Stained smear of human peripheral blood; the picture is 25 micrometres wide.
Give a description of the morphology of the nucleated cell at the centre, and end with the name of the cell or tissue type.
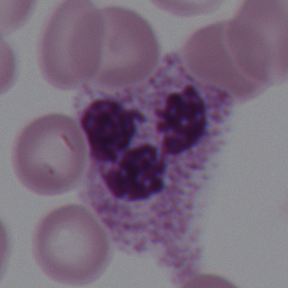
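Have a look at the nucleated cell at the centre: its nucleus is divided into three separate lobes, none of them showing nucleoli. The cytoplasm's filled with lots of small purplish-pink granules, and there aren't any vacuoles. It's a segmented neutrophil.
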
